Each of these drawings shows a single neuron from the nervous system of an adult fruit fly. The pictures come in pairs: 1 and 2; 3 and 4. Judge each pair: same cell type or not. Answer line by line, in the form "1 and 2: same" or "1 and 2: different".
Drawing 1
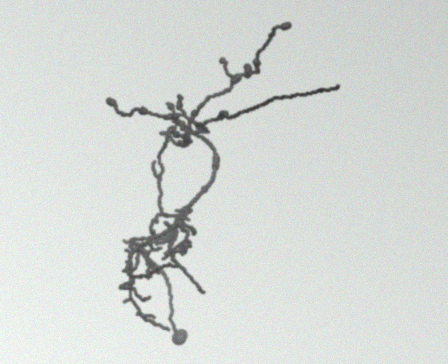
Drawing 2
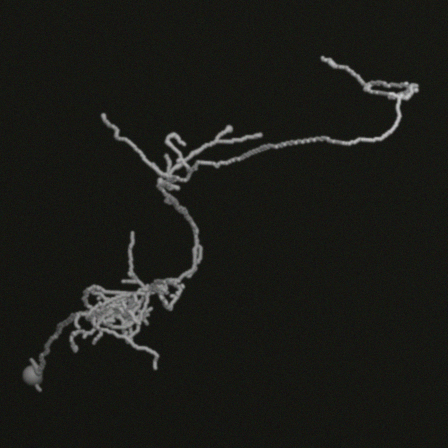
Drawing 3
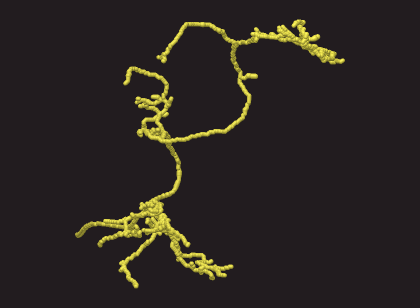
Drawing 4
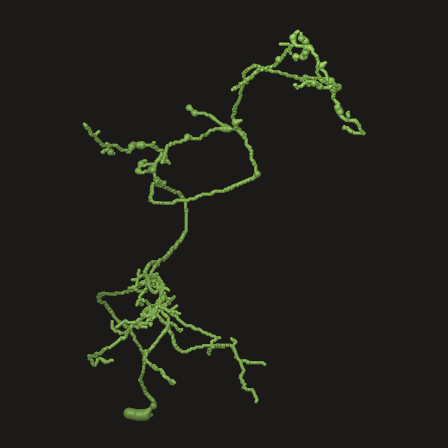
1 and 2: same
3 and 4: same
